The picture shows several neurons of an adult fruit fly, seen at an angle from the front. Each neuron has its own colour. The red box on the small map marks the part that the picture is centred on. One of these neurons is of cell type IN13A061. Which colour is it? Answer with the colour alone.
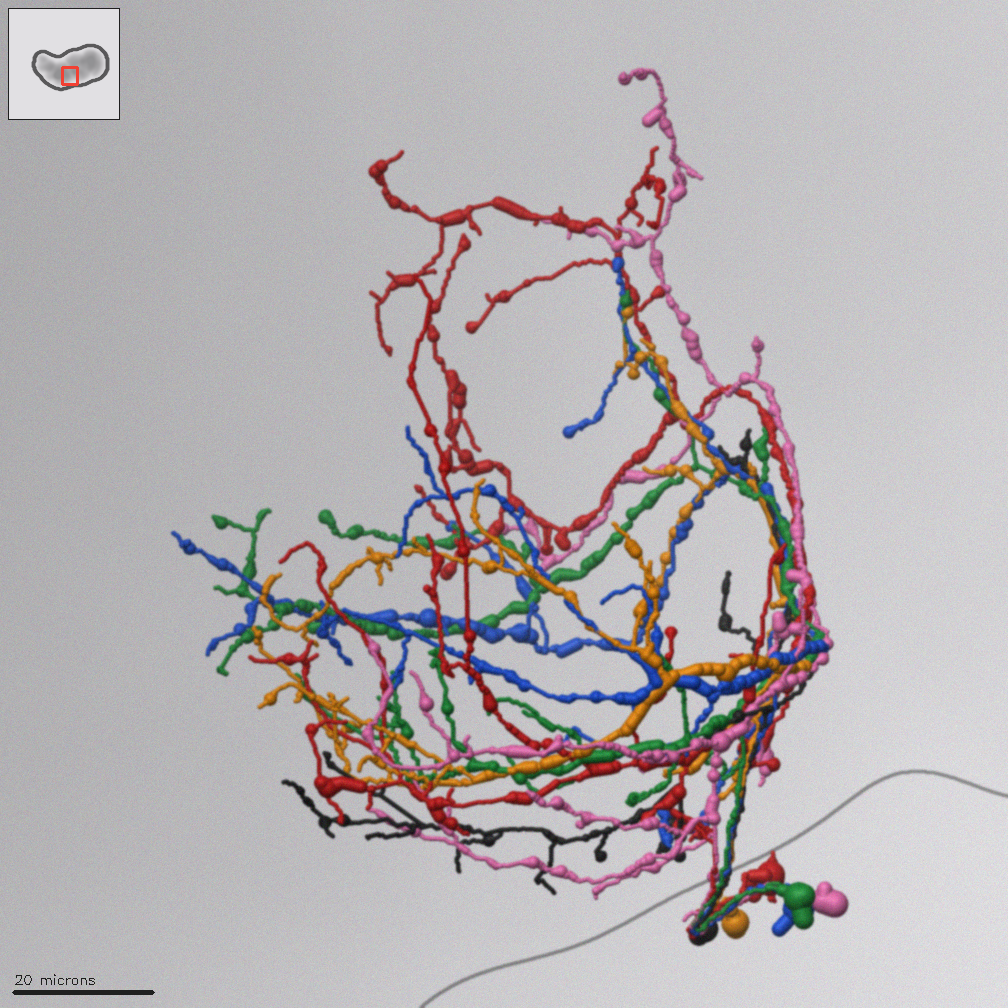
pink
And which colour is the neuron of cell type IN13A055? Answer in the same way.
green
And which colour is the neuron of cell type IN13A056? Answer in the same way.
orange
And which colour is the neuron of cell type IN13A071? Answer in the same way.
black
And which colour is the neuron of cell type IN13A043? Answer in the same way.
blue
